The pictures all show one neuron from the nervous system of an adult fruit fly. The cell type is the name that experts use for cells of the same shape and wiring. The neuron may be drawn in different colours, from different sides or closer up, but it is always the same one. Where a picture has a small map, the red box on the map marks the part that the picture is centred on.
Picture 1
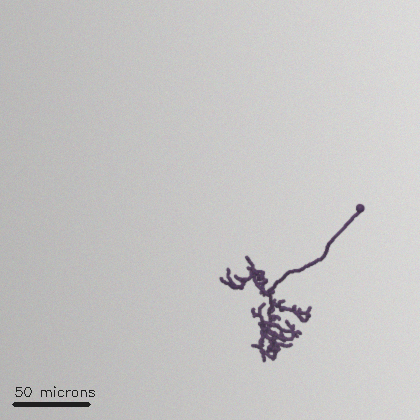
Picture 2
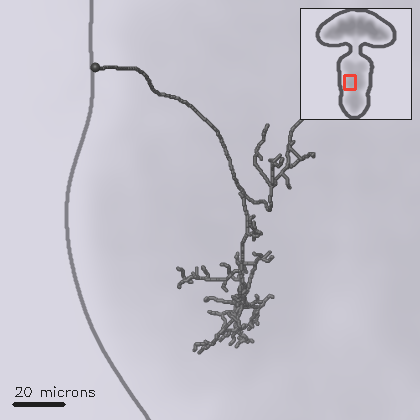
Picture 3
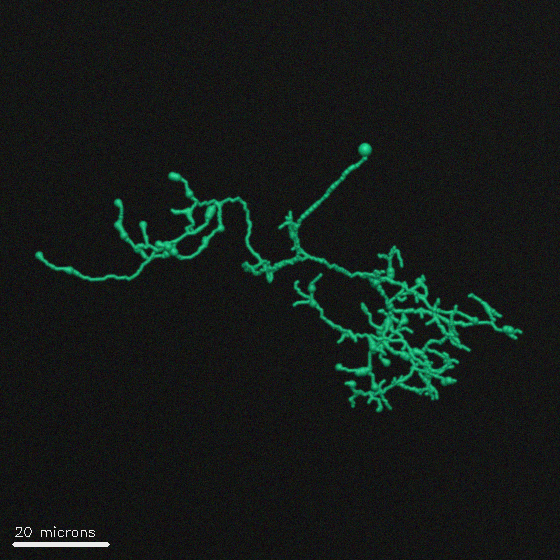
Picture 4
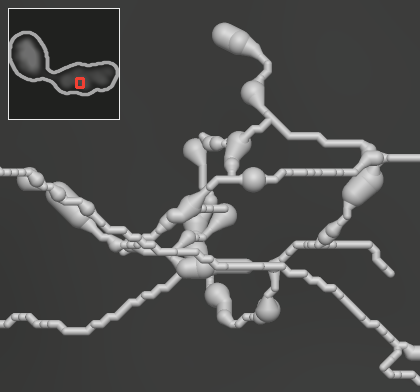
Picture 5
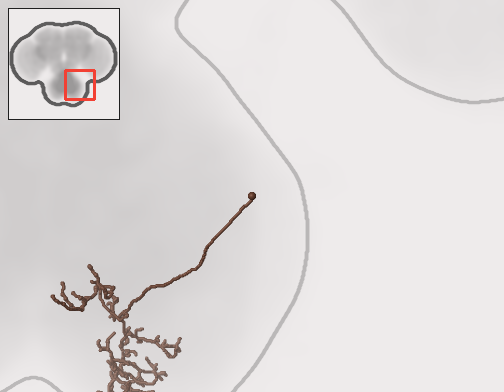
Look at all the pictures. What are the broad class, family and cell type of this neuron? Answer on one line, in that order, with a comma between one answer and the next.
nerve-cord intrinsic neuron, hemilineage 09A, IN09A082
